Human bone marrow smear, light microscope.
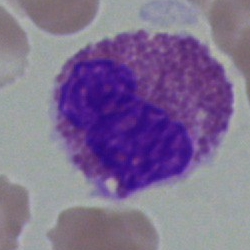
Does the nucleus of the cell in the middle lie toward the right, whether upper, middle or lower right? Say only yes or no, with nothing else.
No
